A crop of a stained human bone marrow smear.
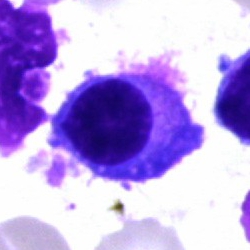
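Plasma cell: an oval cell, wider from side to side than from top to bottom. Deep blue cytoplasm forms its widest band to the right of the nucleus, and a paler area lies just right of the nucleus. No distinct granules are seen.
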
